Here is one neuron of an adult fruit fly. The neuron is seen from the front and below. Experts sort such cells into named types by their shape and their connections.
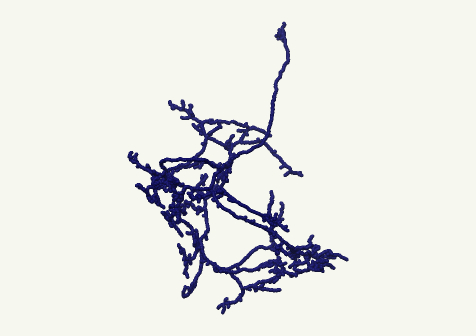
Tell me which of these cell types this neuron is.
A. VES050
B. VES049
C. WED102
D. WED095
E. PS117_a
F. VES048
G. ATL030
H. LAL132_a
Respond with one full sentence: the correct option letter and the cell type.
The neuron is sorted into cell type PS117_a, option E.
